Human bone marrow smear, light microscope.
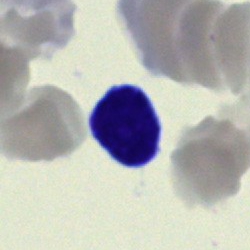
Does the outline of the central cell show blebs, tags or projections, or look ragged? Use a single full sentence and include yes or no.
No, there are no projections, blebs or tags; the cell's outline is smooth.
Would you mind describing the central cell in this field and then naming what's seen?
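First, the nucleus: deeply stained, it fills almost the whole cell, and no distinct rim of cytoplasm is visible. Second, the chromatin: dense and uniformly very dark blue-purple. Third, nucleoli: none can be made out in the nucleus. Fourth, vacuoles: none are seen in the cell. The cell is a lymphocyte.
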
